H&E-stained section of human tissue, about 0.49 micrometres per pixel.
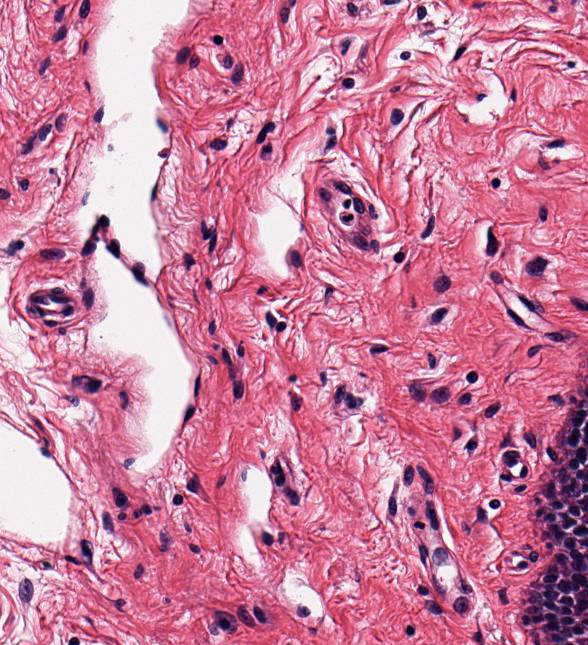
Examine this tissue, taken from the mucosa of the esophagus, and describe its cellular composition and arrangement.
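Elongated white clefts run roughly vertically through the left part of the field, and a thin detached strand of cells hangs across the large white cleft on the left. Most of the field is pink collagenous stroma of wavy, interlacing fibre bundles. Fat cells are absent.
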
